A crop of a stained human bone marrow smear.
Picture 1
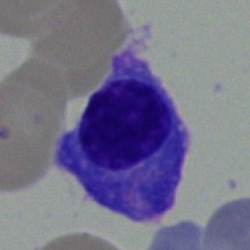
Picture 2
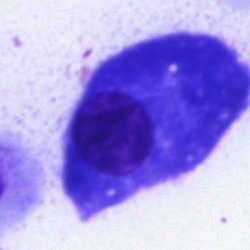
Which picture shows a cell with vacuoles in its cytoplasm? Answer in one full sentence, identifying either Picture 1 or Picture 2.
At least one clear vacuole is visible in the cytoplasm of the cell in Picture 2.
